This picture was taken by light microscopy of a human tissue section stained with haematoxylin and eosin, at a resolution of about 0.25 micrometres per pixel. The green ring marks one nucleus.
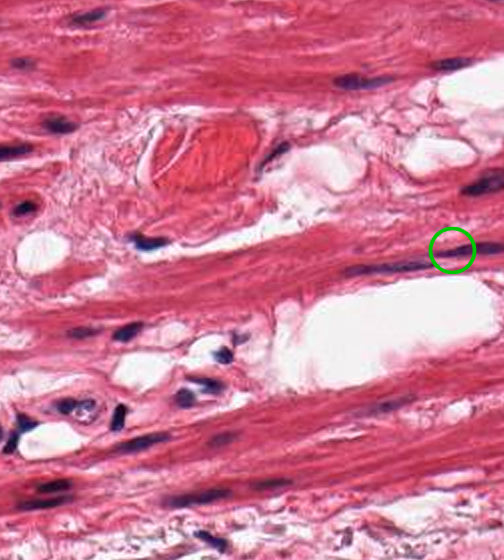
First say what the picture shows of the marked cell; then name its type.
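The nucleus is long and narrow, with tapered ends, and runs along the length of the cell. The nucleus stains dark purple fairly evenly along its length. The cytoplasm is pink and drawn out into fibre-like strands along the same axis as the nucleus, with no sharp outline separating it from the neighbouring strands. The cell lies within a band of parallel pink fibres that runs obliquely across the field, just above the edge of a large clear space. It is a smooth muscle cell.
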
